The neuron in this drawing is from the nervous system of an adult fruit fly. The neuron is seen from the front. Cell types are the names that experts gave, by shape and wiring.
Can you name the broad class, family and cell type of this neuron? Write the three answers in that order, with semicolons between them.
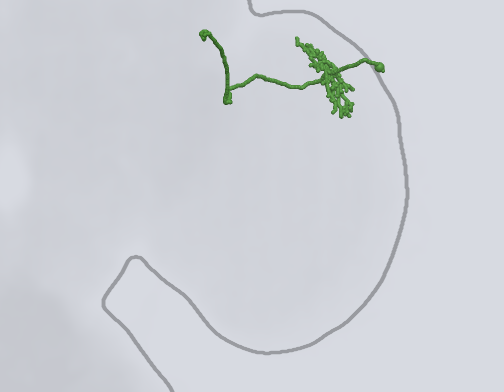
visual projection neuron; MeTu; MeTu1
